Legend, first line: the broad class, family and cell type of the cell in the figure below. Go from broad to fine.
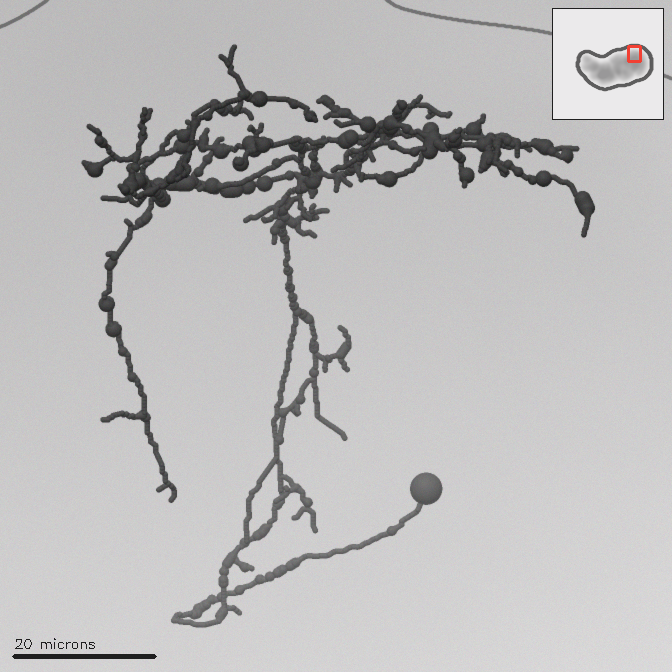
central-brain intrinsic neuron; hemilineage SLPpl2; CB2269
